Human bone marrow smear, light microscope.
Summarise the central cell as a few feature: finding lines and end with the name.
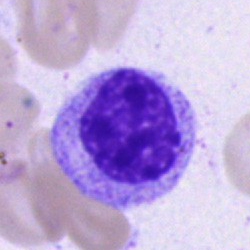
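Outline: round
Nucleus: off-centre, towards upper right
Cytoplasm: wider band on lower left
Chromatin: dark patches separated by paler areas
Vacuoles: none seen in cytoplasm
Name: myelocyte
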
